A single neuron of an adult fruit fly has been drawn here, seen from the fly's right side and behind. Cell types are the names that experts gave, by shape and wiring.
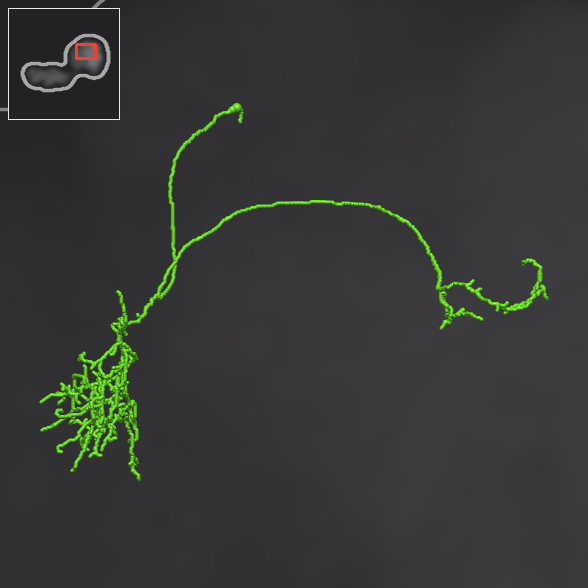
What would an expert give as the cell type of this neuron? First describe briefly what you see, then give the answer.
Its cell body lies at the top of the picture. Dozens of branch ends can be seen. It is a visual projection neuron. It is of cell type LC33.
